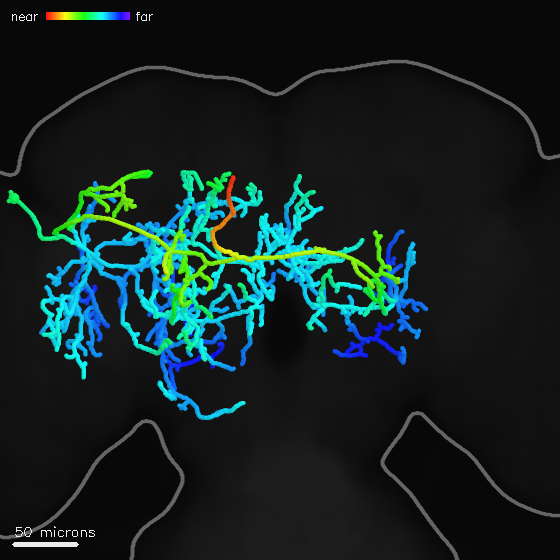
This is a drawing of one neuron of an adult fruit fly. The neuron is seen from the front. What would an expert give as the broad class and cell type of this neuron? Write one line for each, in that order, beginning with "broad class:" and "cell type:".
broad class: central-brain intrinsic neuron
cell type: PLP032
